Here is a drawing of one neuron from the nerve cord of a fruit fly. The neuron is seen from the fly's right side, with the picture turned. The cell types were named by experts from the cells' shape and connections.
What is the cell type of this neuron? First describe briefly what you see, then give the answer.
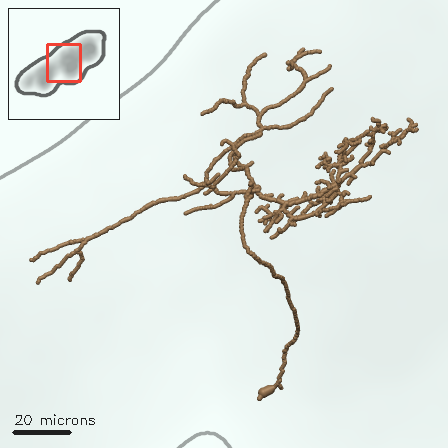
By the scale bar it is about 140 microns wide in this view. Dozens of branch ends can be seen. Its broad class is nerve-cord intrinsic neuron. The cell type is IN06A085.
